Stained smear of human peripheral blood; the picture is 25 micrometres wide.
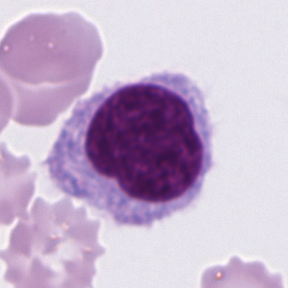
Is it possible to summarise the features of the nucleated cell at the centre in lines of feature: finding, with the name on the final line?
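Nucleus position: off-centre, toward the right of the cell
Nuclear outline: a small notch on its right side
Cytoplasm colour: pale greyish blue
Vacuoles: none seen in the cytoplasm
Cell: hairy cell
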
